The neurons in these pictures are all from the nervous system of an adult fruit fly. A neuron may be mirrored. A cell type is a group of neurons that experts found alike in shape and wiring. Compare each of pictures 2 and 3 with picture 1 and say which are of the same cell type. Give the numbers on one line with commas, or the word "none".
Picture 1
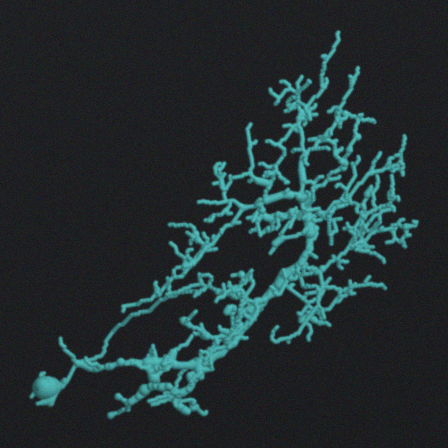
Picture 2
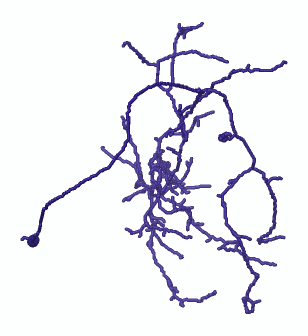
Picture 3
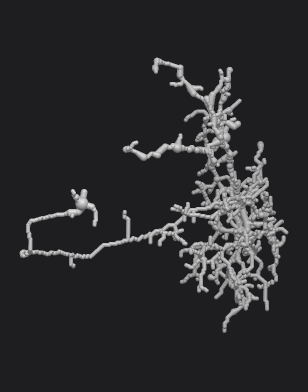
3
